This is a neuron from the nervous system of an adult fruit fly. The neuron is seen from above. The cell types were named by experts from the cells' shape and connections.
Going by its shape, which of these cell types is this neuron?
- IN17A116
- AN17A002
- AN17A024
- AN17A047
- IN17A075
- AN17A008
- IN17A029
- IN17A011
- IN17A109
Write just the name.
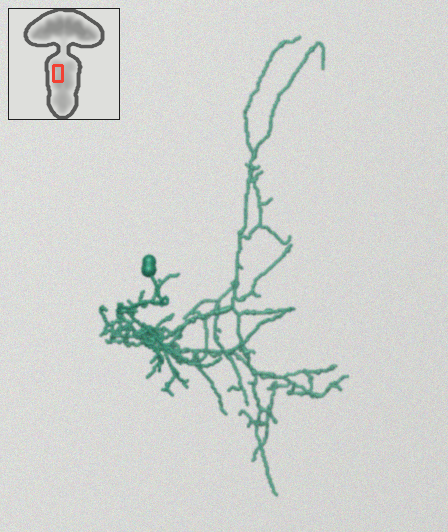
IN17A109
